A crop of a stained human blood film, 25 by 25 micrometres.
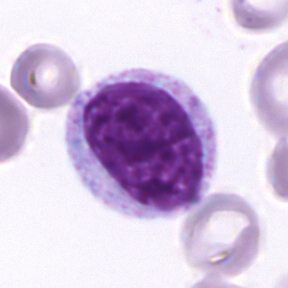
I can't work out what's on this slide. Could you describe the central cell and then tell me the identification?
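Measuring about 13 micrometres across, the cell has an oval nucleus of about 13 by 9 micrometres. The nucleus sits slightly off-centre, leaving a wider rim of cytoplasm on the left side. Its chromatin is dark purple, arranged in coarse clumps separated by paler patches. The cytoplasm is a pale lilac-grey with no deep blue colour, and fine reddish-purple granules are scattered throughout it. The cell is a metamyelocyte.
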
